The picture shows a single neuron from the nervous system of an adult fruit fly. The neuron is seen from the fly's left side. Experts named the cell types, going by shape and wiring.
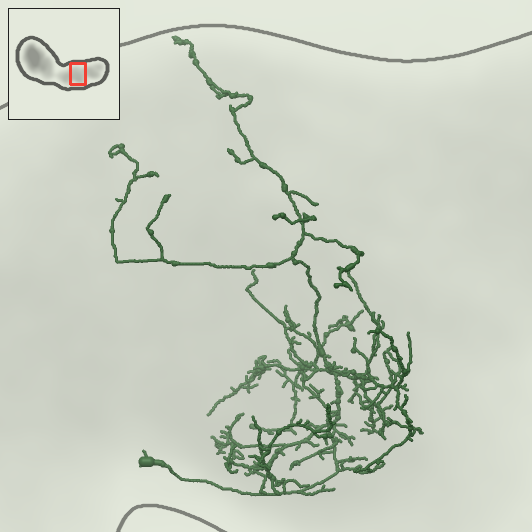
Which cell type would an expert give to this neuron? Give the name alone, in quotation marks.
"IN04B058"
